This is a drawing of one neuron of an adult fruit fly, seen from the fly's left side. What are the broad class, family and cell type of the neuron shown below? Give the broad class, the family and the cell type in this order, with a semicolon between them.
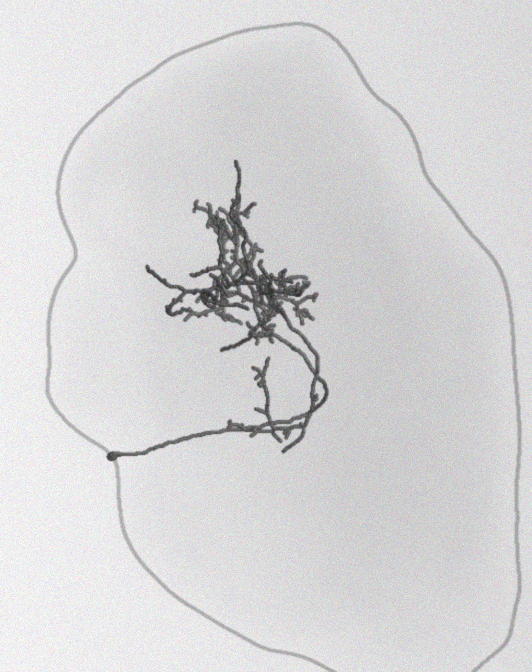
central-brain intrinsic neuron; hemilineage PSa1; AVLP462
